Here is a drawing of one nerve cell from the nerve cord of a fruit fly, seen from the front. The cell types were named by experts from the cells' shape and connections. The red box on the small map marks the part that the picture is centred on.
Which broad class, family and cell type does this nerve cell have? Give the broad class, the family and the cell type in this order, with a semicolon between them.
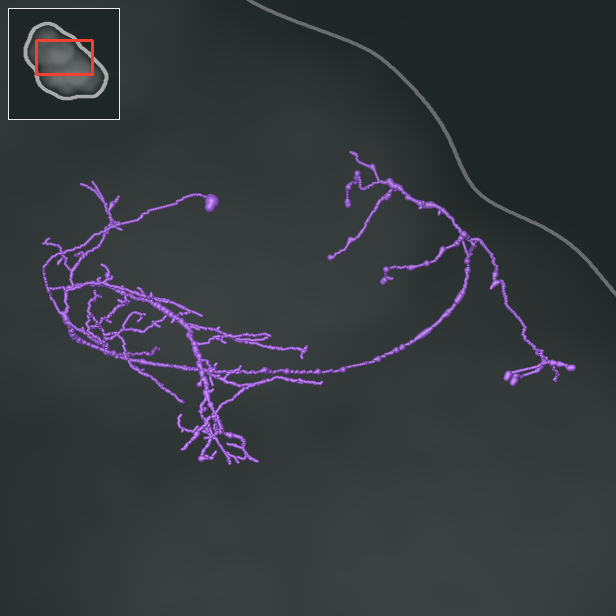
nerve-cord intrinsic neuron; hemilineage 19B; IN19B071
